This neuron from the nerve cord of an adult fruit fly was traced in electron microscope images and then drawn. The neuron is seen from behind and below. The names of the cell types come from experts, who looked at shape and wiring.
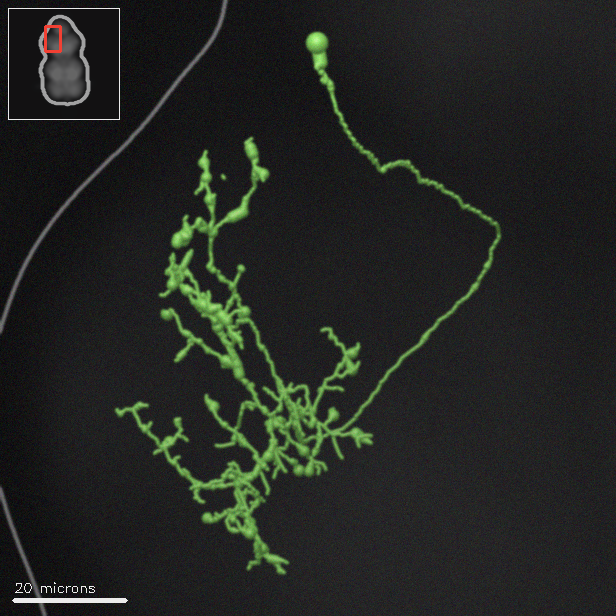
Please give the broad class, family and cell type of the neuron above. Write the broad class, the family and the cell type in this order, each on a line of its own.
nerve-cord intrinsic neuron
hemilineage 21A
IN21A111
